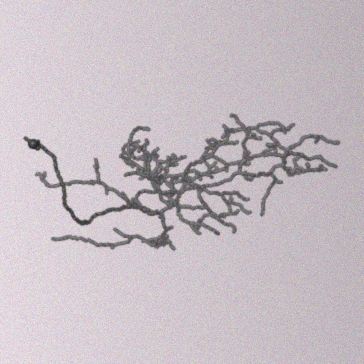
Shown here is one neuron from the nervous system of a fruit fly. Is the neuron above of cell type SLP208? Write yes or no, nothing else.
no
